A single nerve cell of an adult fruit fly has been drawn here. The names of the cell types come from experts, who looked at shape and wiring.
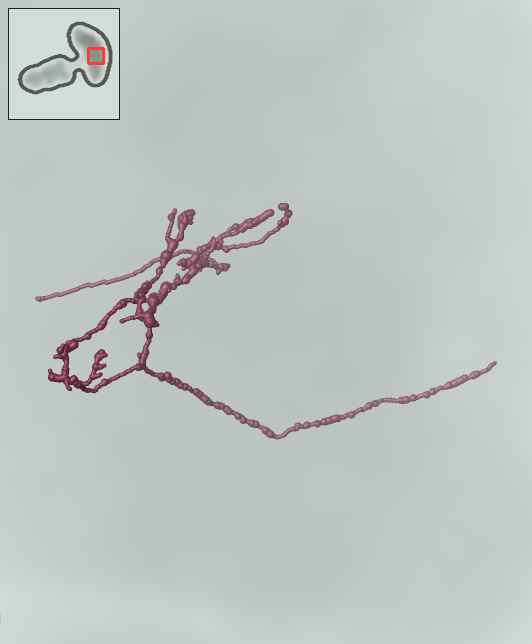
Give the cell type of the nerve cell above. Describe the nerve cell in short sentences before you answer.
It lies in the brain. The picture shows dozens of branch ends. It is a sensory neuron entering the brain. Its cell type is CB4246.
